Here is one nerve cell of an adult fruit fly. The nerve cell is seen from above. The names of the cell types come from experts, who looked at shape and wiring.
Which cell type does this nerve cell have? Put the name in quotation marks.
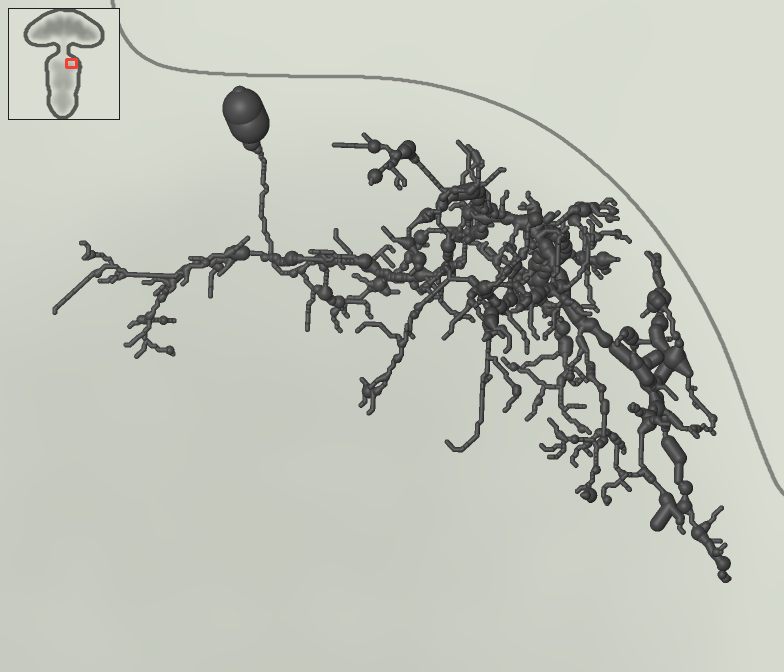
"IN13A037"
